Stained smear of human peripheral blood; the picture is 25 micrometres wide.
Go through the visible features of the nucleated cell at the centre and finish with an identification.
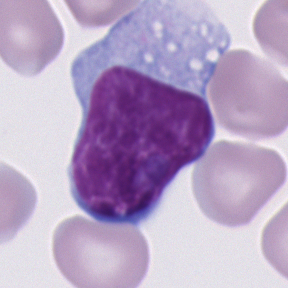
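Rather than round, the outline of the nucleated cell is irregular and angular. Its nucleus is roughly triangular, widest along the upper edge. Several small clear vacuoles lie in the upper right part of the cytoplasm. No fine hair-like projections extend from the surface. It is a myeloblast.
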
